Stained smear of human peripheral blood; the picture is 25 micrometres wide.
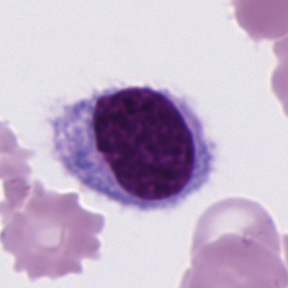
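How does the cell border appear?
Ragged, with fine hair-like projections around it; the cell measures about 14 by 11 micrometres.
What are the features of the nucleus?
Oval in outline and off-centre toward the right, it fills about 60% of the cell's area; its chromatin is dark purple and coarsely clumped.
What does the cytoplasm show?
It is mottled with darker blue specks.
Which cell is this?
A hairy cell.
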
